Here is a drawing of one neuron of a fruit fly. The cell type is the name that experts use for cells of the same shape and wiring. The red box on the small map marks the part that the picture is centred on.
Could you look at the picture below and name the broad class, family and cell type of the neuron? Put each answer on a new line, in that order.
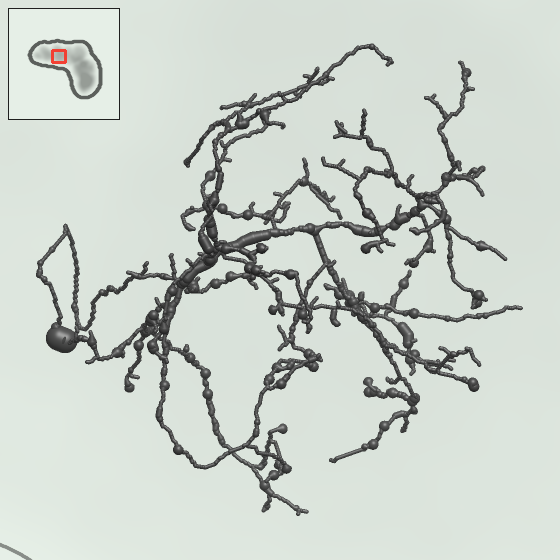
nerve-cord intrinsic neuron
hemilineage 03A
IN03A067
